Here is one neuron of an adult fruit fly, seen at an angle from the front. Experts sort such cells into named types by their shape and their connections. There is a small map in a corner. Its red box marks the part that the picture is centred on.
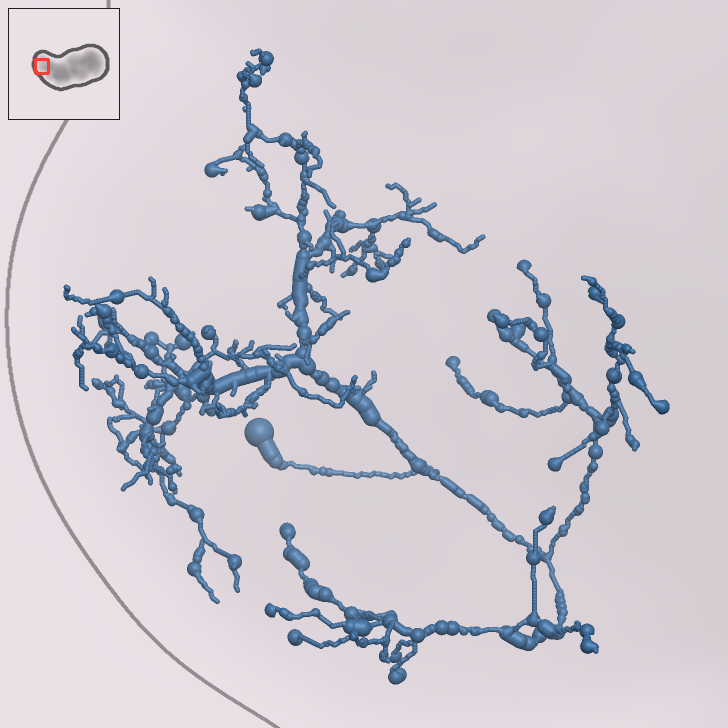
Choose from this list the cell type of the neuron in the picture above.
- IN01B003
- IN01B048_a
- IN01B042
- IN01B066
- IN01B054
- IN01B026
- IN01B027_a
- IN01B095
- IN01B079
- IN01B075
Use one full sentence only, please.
Cell type IN01B027_a is what this neuron is.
